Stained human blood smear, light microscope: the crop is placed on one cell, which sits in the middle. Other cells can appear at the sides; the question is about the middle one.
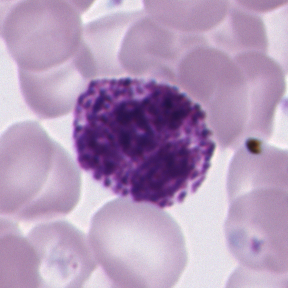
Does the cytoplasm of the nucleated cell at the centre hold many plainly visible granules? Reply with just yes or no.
Yes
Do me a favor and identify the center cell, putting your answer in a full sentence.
The centrally placed cell is classified as a basophil.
